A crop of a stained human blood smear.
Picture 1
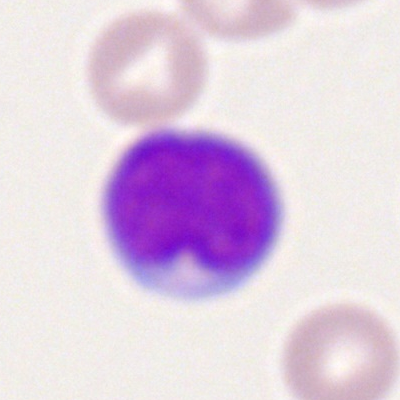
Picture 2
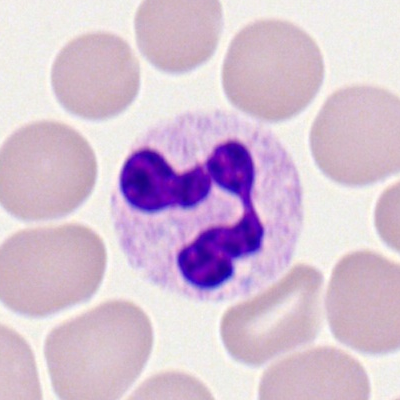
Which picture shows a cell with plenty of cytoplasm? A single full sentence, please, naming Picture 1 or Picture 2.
Picture 2 shows a cell with plenty of cytoplasm around its nucleus.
